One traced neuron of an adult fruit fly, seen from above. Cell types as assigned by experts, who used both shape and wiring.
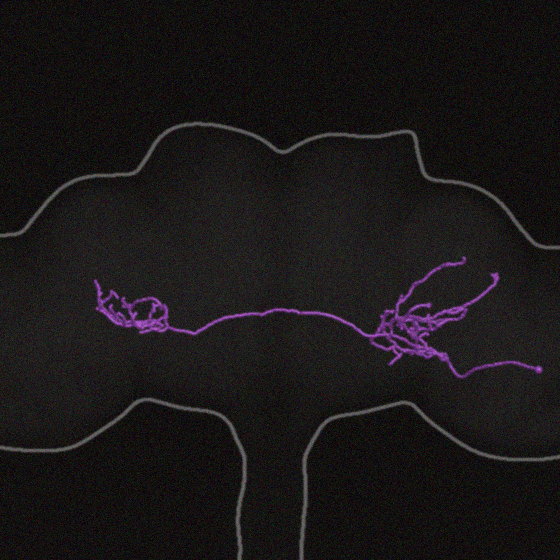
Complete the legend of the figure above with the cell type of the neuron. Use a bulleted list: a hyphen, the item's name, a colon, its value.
- cell type: CL255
